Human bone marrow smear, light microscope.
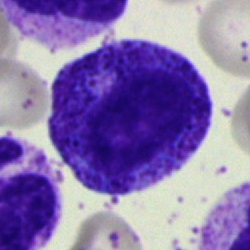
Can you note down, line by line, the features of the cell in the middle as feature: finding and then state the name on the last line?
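Cell edge: rounded and smooth, see, with no surface projections.
Chromatin: finely textured, not coarsely clumped.
Cytoplasm: stained a deep blue-violet.
Granules: dark purple, scattered through the cytoplasmic rim.
Cell: a promyelocyte.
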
